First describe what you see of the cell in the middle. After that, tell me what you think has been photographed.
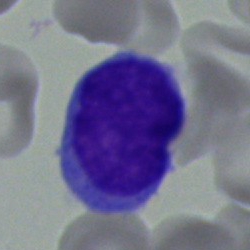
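A narrow rim of cytoplasm surrounds a nucleus that occupies most of the cell. The nucleus bears a shallow notch on its right side. The blue cytoplasm is widest along the lower left of the cell. No granules are seen in the cytoplasm. The cell is a blast.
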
